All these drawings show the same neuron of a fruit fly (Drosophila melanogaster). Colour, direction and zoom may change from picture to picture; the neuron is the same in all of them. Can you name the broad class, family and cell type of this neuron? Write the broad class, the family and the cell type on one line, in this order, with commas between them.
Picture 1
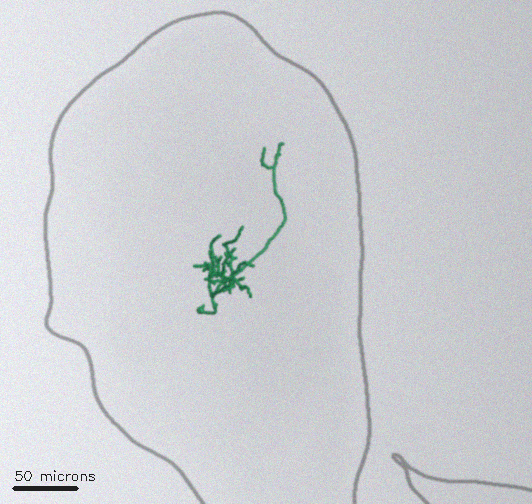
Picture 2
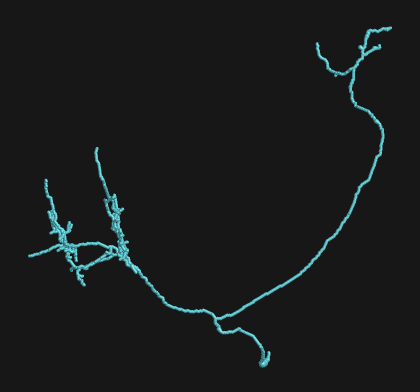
visual projection neuron, MeVP, MeVP11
